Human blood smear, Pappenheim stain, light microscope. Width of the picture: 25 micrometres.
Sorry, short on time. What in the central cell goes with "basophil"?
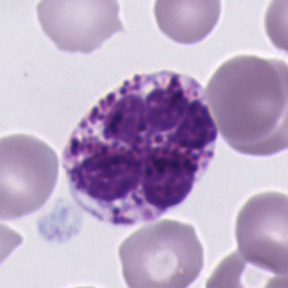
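This cell is a basophil.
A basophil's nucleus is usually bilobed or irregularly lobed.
The nucleus here is lobed, its lobes staining a deep purple, which agrees with that.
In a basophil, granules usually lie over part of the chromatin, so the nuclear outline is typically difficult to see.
Matching this, some of the coarse, dark purple-black granules in the cytoplasm lie over the nuclear lobes. Between the granules the cytoplasm is pale pinkish-lilac.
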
